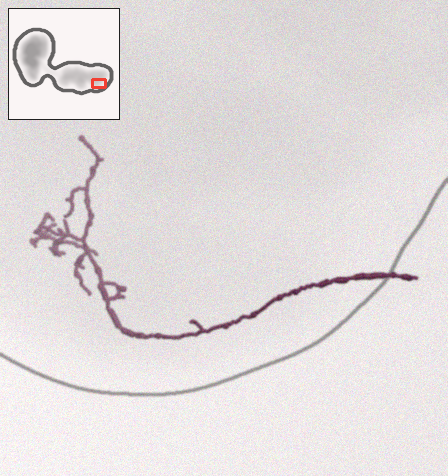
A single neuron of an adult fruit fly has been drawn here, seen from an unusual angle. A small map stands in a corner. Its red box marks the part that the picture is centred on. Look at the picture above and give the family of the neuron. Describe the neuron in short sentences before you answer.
No cell body is drawn. In this view it is wider than it is tall. This is a sensory neuron entering the nerve cord. The name of its family is class mechanosensory tactile.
